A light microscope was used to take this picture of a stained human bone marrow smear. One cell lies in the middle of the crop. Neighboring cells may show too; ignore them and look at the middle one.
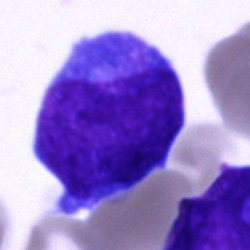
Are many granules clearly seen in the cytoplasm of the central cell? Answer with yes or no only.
No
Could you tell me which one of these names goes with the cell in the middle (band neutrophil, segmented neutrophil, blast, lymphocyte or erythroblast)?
blast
